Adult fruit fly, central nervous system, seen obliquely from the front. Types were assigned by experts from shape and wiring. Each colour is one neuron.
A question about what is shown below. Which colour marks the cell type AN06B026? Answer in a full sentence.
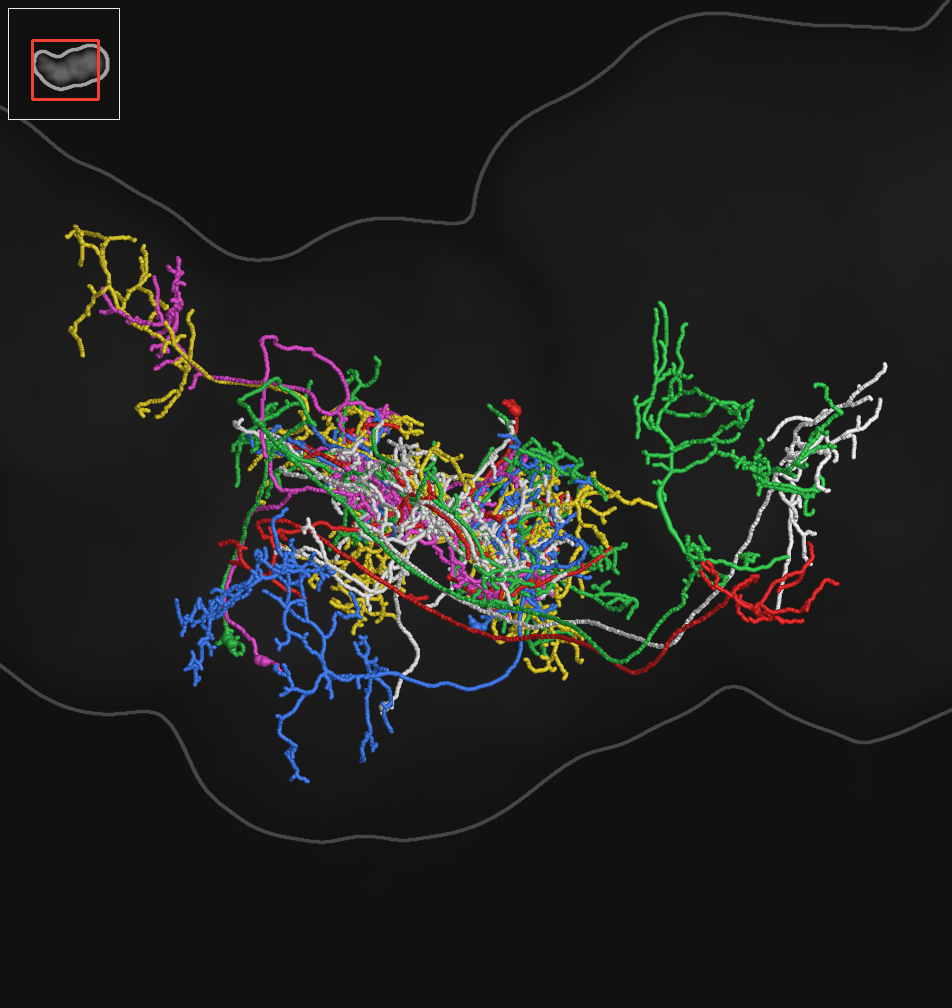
The colour is white.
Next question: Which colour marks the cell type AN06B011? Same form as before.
The colour is green.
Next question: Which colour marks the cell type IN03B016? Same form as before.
The colour is yellow.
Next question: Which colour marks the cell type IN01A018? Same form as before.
The colour is blue.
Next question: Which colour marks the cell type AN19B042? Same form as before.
The colour is red.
